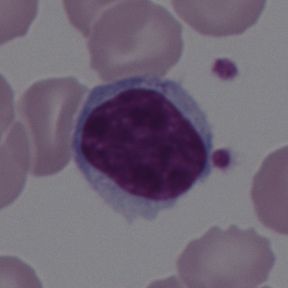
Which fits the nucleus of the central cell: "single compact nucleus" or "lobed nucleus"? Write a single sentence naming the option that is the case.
This cell's nucleus is a single compact mass, round, oval or kidney-shaped.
